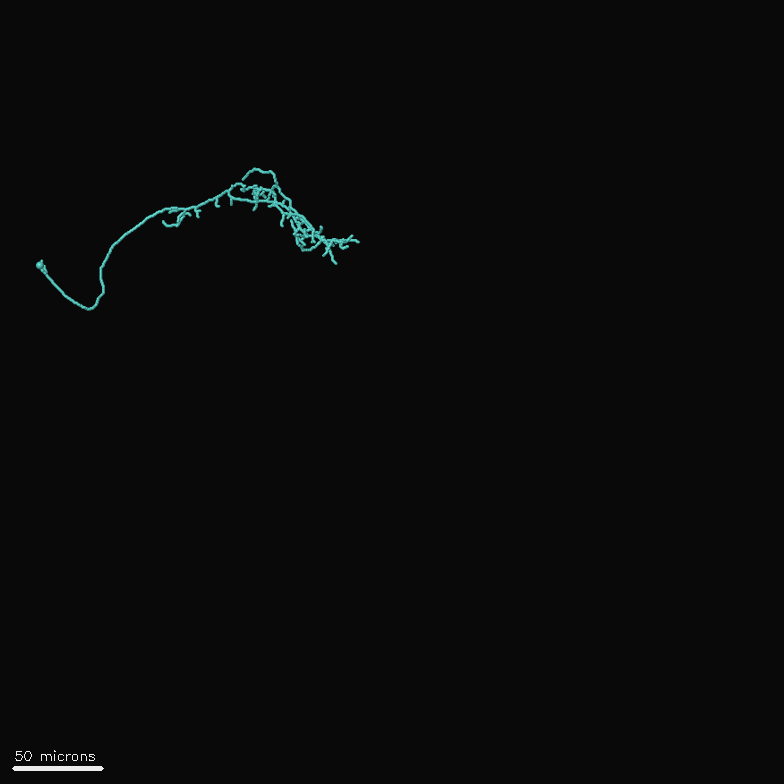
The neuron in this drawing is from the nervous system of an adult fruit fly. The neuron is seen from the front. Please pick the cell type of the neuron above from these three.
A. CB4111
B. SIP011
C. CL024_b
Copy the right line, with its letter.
A. CB4111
